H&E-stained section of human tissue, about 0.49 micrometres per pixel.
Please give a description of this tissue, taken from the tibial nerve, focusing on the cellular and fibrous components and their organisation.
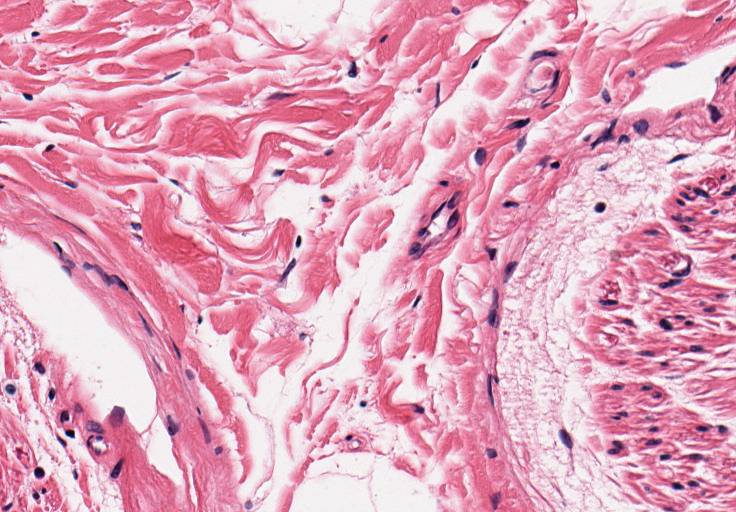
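Wavy, eosinophilic collagen bundles fill the centre and upper part of the field, running in varied directions. Among them, nuclei are sparse, small and dark, most of them elongated. Near the top edge, right of centre, lies a small round thin-walled vessel. No epithelium is present anywhere in the field.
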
